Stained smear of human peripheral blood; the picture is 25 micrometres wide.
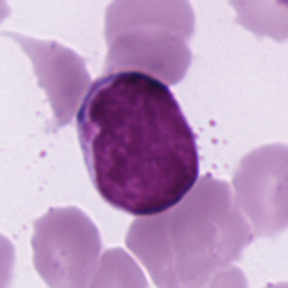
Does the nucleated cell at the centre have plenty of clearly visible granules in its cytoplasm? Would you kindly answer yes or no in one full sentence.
No, there are no visible granules in its cytoplasm.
